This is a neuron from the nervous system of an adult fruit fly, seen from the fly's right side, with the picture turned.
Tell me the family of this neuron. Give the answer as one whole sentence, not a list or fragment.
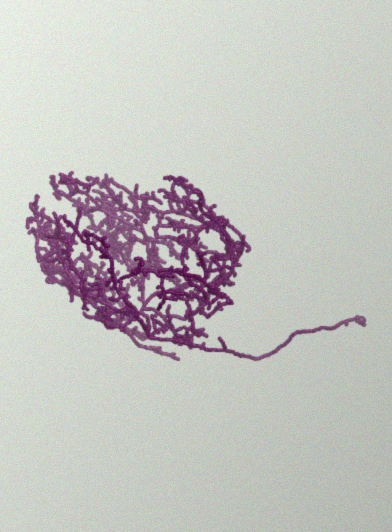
This neuron is given the family hemilineage 17A.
